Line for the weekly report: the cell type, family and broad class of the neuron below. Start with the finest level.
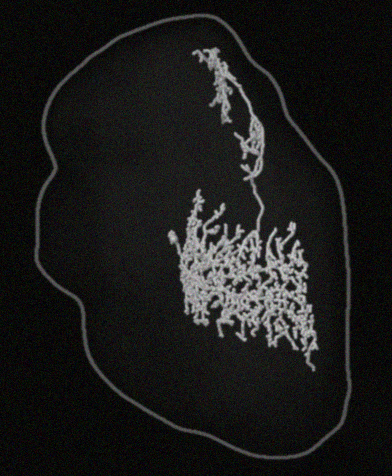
MeVP45; MeVP; visual projection neuron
